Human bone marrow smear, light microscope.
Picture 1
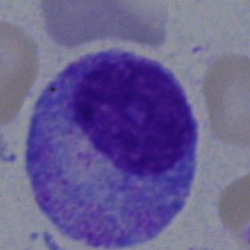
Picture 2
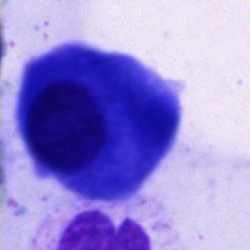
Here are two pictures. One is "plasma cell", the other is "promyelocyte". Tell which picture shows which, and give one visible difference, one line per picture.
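Picture 1 – promyelocyte. Fine reddish-purple granules are scattered through the cytoplasm.
Picture 2 – plasma cell. No granules are visible in the cytoplasm.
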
